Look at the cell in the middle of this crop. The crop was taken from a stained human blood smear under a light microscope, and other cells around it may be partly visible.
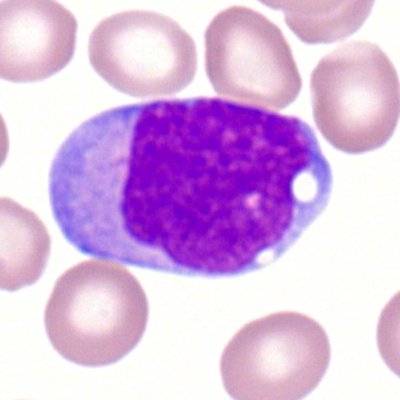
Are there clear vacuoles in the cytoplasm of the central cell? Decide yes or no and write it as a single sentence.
Yes, at least one clear vacuole is held within its cytoplasm.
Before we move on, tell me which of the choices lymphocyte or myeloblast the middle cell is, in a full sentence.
At the crop's centre, the cell is a myeloblast.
